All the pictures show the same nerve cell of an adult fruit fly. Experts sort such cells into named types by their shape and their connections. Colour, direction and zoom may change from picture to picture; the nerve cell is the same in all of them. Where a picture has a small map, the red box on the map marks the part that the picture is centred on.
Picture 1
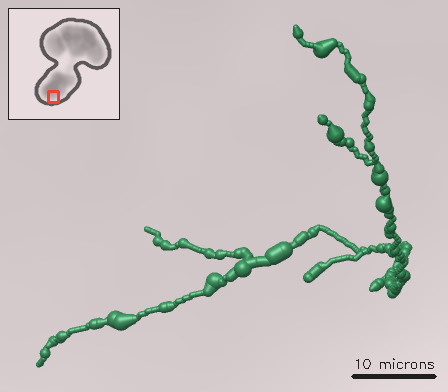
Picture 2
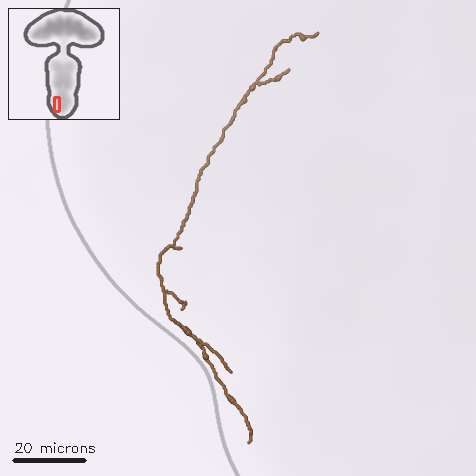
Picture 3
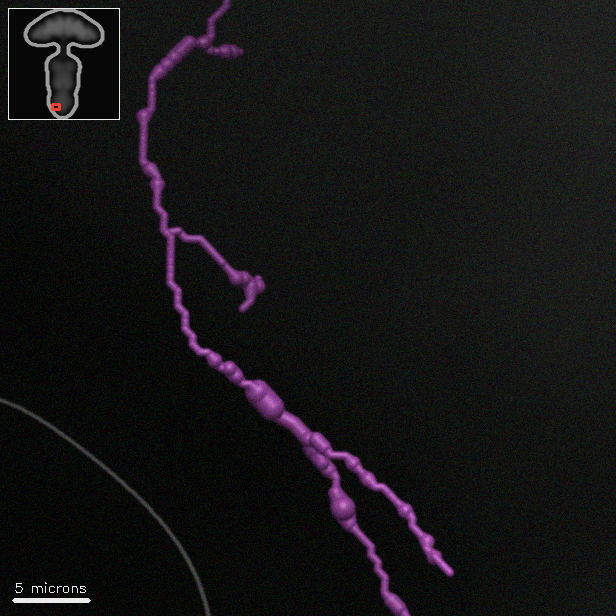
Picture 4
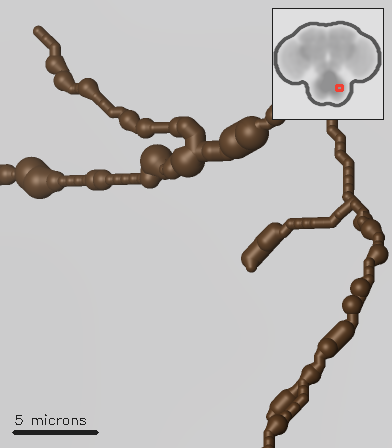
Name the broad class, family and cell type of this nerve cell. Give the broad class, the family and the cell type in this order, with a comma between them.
sensory neuron entering the nerve cord, class mechanosensory tactile, SNta31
